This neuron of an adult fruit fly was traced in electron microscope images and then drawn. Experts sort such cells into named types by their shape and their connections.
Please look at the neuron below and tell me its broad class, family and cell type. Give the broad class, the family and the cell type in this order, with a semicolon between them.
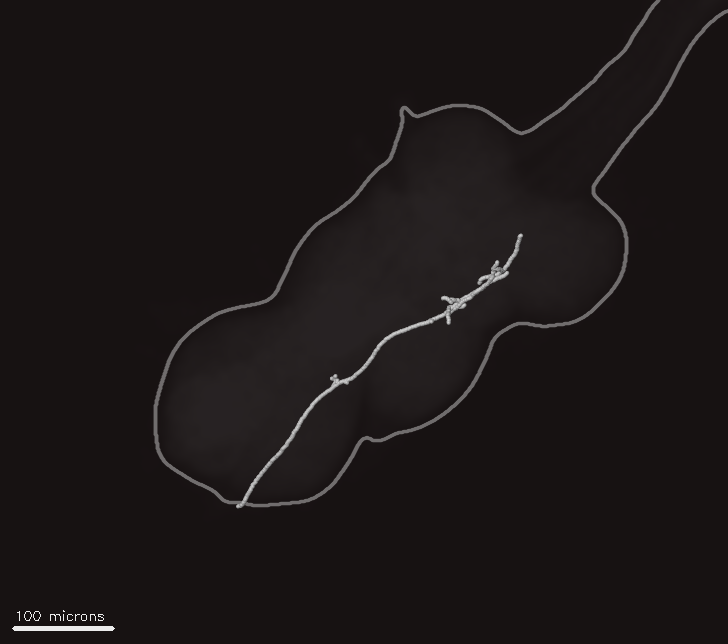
sensory neuron entering the nerve cord; class mechanosensory proprioceptive; SNpp42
